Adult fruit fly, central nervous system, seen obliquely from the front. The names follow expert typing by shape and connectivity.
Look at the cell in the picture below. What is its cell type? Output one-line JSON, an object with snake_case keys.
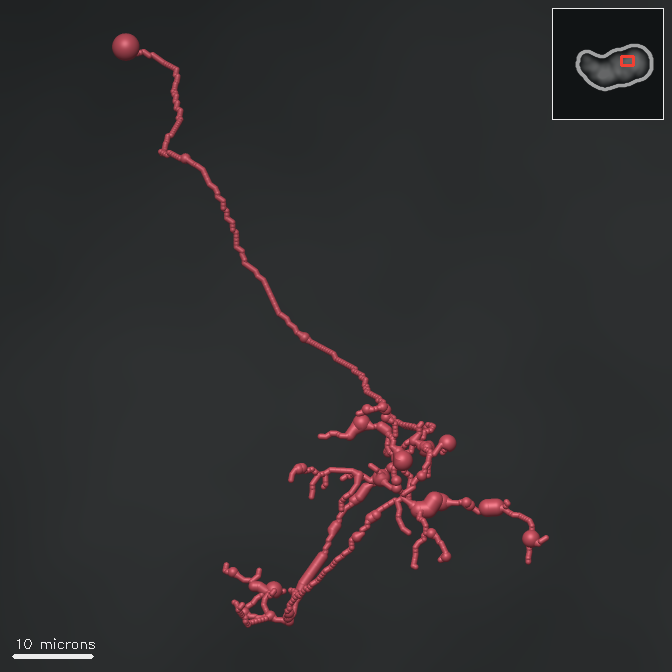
{"cell_type": "vDeltaL"}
